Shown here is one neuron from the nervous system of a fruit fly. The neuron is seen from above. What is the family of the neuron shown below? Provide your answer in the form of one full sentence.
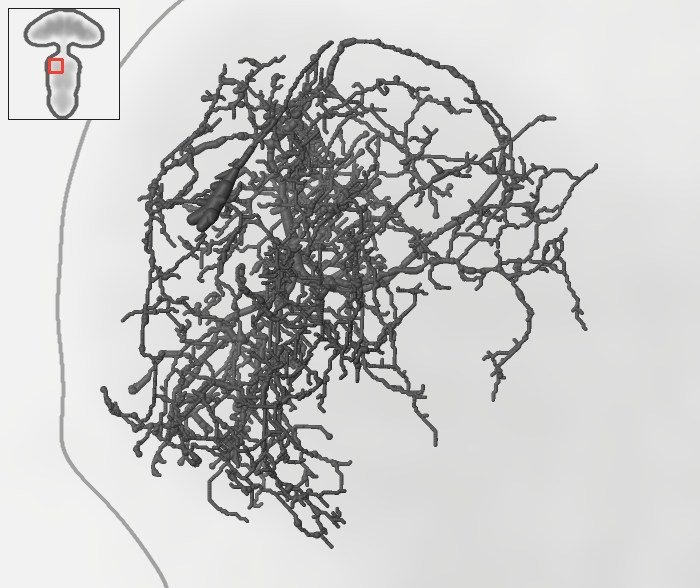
The neuron sits within family hemilineage 09A.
